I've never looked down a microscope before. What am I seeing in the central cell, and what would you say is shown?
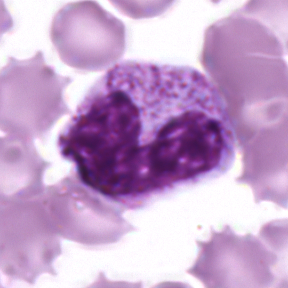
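Take your time with the nucleus: it has two large lobes, one on the left and one on the right, joined along the lower side of the cell. Its chromatin is dark purple and coarsely clumped. Between the granules, notice that the cytoplasm is pale, not blue. What you have here is a band neutrophil.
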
